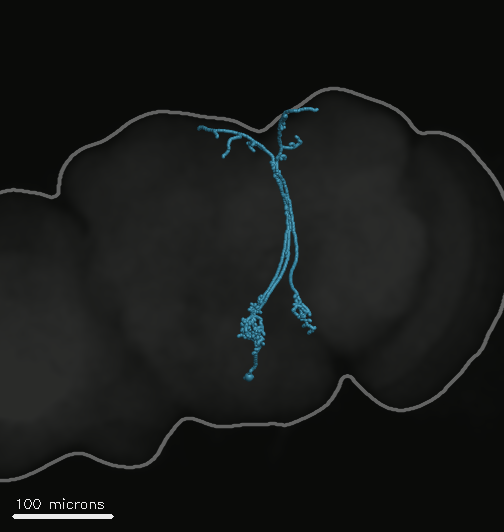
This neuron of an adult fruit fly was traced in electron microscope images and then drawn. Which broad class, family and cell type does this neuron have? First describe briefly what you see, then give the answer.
Its cell body lies at the bottom of the picture. By the scale bar it is about 300 microns tall in this view. Its broad class is central-brain intrinsic neuron. Its family is hemilineage FLAa3. Its cell type is SMP740.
